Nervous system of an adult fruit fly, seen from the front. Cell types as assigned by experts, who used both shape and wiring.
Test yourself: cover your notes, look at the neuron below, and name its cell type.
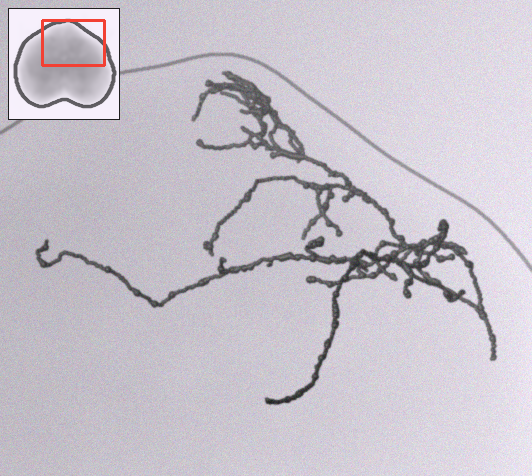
DNg26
